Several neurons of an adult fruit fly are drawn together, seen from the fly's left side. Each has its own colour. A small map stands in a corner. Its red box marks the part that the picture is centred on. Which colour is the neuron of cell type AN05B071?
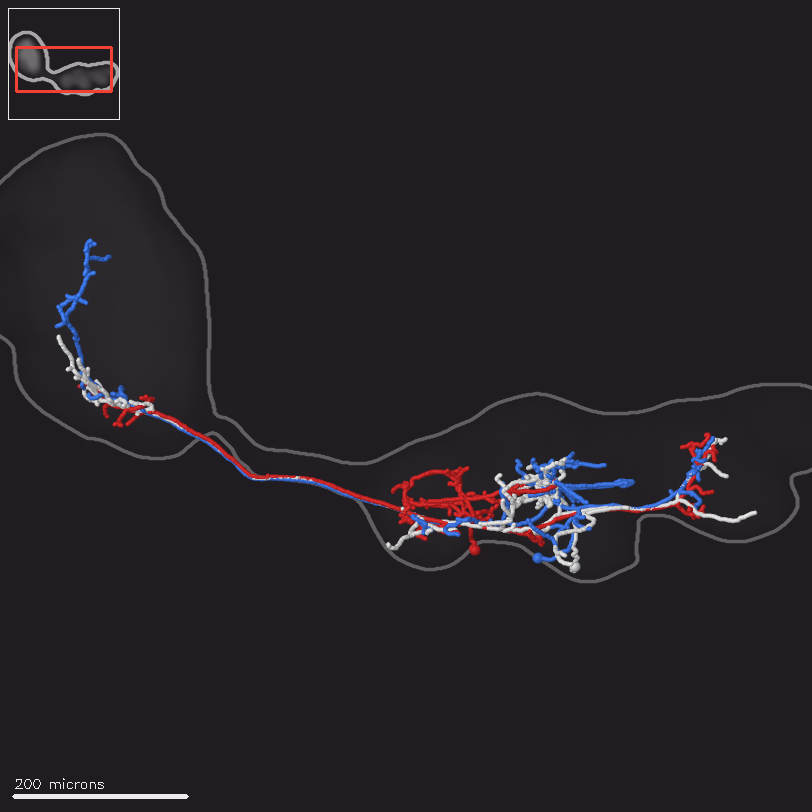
red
